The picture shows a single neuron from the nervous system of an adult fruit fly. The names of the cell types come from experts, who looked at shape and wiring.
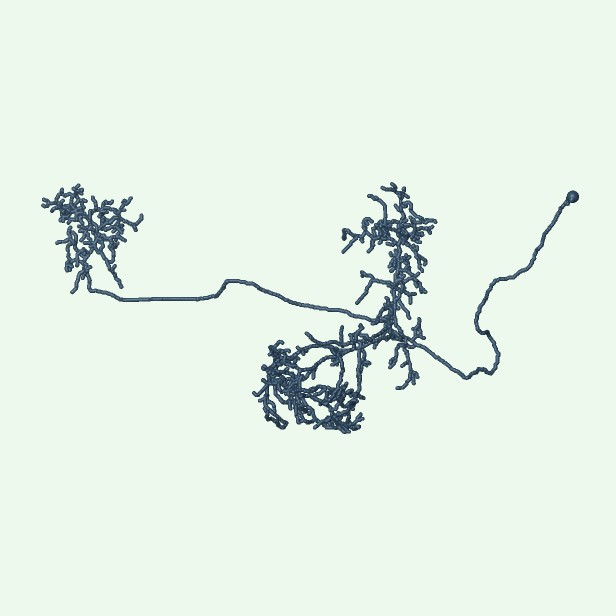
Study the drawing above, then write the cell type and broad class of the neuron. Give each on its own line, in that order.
PS171
central-brain intrinsic neuron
